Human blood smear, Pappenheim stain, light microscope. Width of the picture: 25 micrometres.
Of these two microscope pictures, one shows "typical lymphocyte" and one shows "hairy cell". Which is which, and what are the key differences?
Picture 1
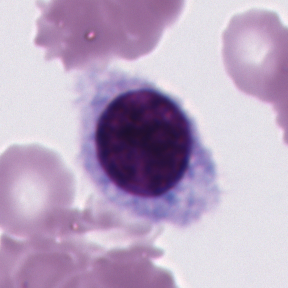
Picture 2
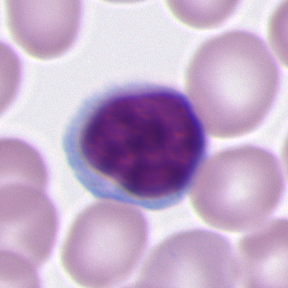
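Hairy cell: picture 1. Typical lymphocyte: picture 2. Item one, outline: picture 1 has an irregular, ragged edge rather than a smooth one, while picture 2 is roughly round and smooth. Item two, nucleus: in picture 1 it is round, about 9 micrometres across, and fills about 50% of the cell's area. In picture 2 it is a single oval mass without lobes, about 11 by 9 micrometres, with no nucleoli visible.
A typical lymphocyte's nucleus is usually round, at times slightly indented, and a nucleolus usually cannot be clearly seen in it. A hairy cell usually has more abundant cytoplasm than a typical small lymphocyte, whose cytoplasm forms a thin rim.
Item three, cytoplasm: in picture 1 it has a finely mottled, somewhat foamy texture with no coarse or brightly coloured granules, and in picture 2 it shows neither granules nor vacuoles.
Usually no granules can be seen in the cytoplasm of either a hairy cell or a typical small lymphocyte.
Item four, chromatin: both cells have dark purple, coarsely clumped chromatin, with paler patches between the clumps in picture 1. Last, a red cell presses against the upper left edge of the hairy cell.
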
